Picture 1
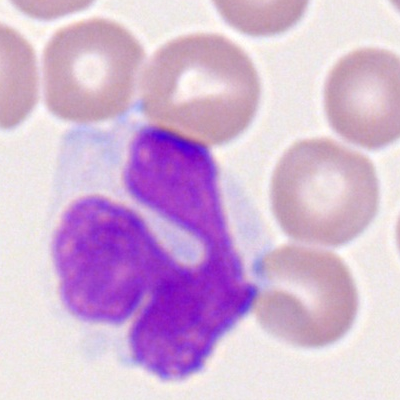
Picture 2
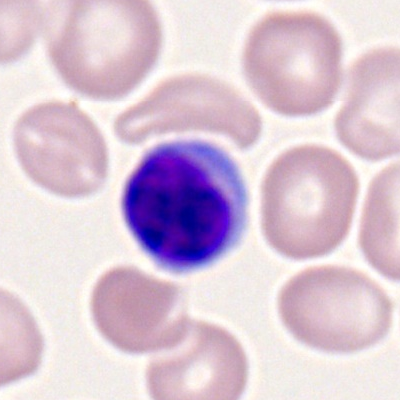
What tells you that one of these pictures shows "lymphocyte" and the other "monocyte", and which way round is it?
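Answer: picture 1 shows a monocyte and picture 2 shows a lymphocyte. Nucleus: in the monocyte it is deeply folded into broad, blunt lobes around a narrow pale cleft, and no nucleoli are visible. In the lymphocyte the chromatin is dense, dark purple and coarsely clumped.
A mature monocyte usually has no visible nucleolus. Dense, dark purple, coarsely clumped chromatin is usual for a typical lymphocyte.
Outline: the monocyte's outer border is faint and irregular, while the lymphocyte has a round, smooth outline. Cytoplasm: the monocyte's is very pale greyish-blue without distinct granules, and the lymphocyte's shows neither granules nor vacuoles.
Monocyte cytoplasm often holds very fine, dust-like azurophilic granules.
Surroundings: red cells press against the upper and right edges of the monocyte, and a curved, elongated red cell lies just above the lymphocyte.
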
